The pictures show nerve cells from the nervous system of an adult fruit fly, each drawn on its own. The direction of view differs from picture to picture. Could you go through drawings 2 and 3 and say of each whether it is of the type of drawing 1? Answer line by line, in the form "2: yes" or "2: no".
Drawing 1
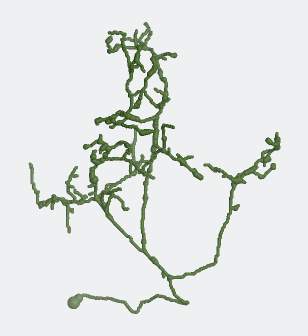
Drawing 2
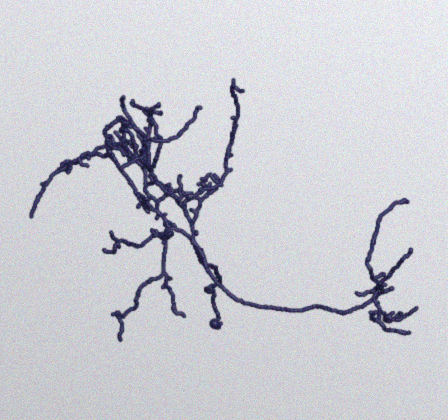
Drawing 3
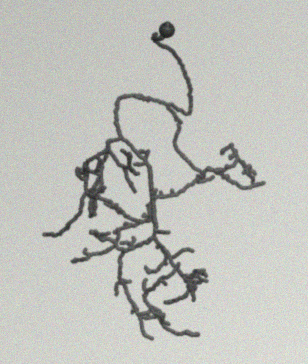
2: no
3: yes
